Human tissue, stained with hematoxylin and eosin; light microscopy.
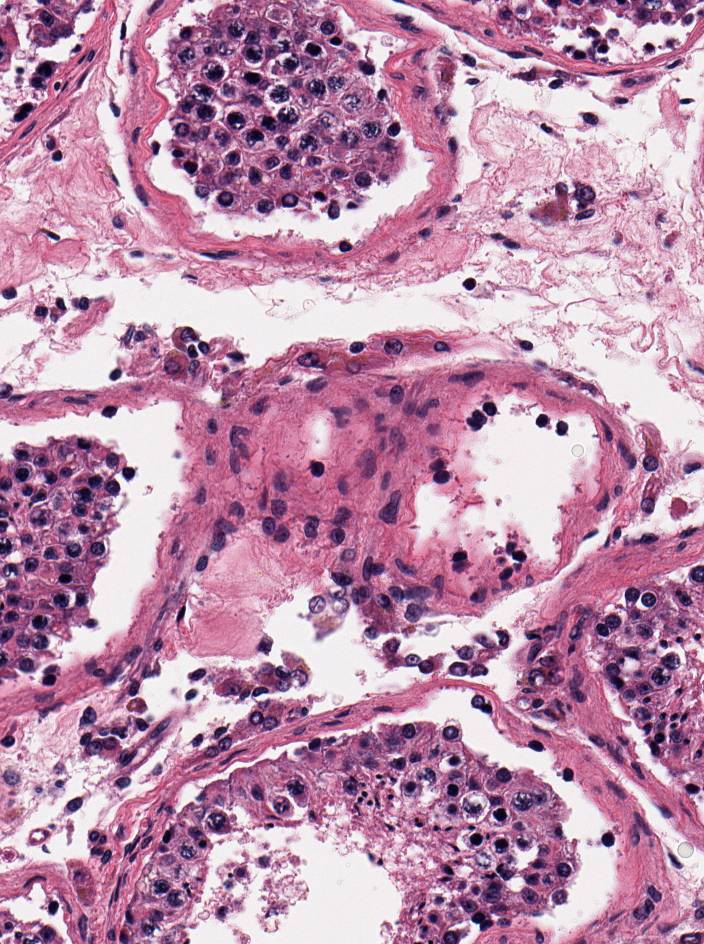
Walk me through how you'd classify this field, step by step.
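This field mainly shows seminiferous tubule profiles. Look first at the top, left and bottom tubules, each crowded with many layers of cells with round, dark nuclei.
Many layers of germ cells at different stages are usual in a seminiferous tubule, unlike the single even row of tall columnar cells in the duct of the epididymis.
Among them, especially in the top tubule, are larger cells with big round nuclei and coarse, clumped chromatin.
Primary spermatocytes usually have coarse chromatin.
A thick pink fibrous wall with flattened, elongated nuclei surrounds each tubule.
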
